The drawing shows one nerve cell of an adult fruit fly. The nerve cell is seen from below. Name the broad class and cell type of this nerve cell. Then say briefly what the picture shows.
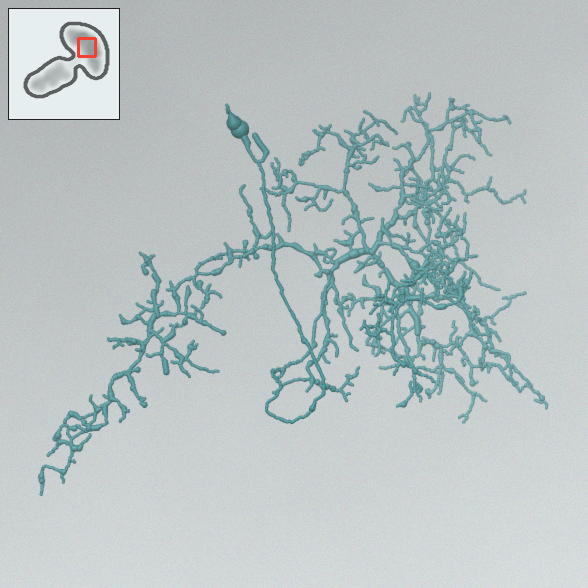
Its broad class is central-brain intrinsic neuron. Its cell type is GNG132. It is in the brain and does not reach the nerve cord. Its cell body lies at the top of the picture. The picture shows more than a hundred branch ends.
